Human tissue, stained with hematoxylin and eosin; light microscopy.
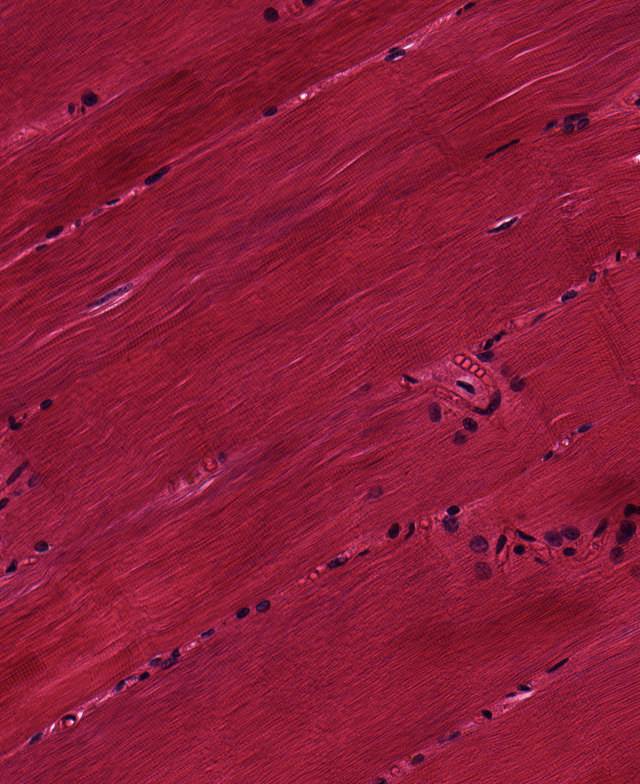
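Skeletal muscle: you can see fine transverse striations crossing the fibres at right angles to their length, and the flattened nuclei sit at the fibre edges rather than centrally. The fibres run straight and unbranched side by side, their cytoplasm an even, deep red-pink.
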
